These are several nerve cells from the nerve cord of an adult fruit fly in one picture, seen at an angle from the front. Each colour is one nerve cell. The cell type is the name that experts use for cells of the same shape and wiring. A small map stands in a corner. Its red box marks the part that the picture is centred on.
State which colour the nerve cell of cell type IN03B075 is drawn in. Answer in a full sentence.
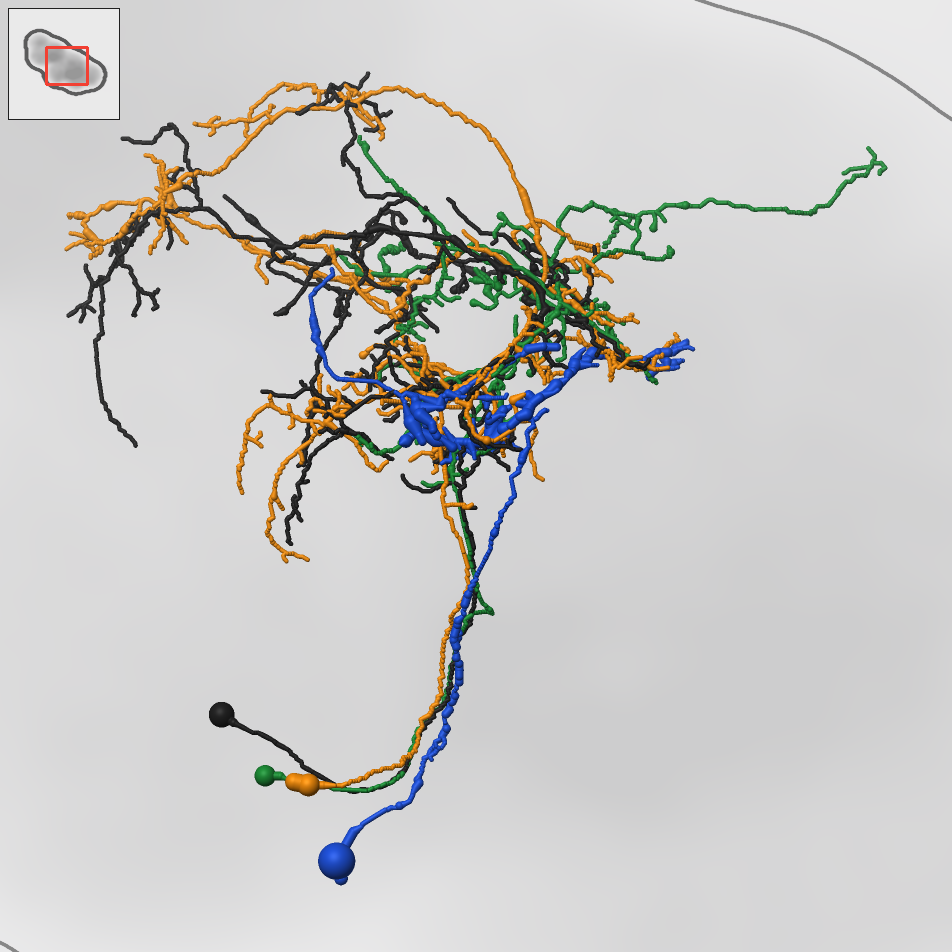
The colour is orange.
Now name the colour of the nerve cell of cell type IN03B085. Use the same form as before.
The colour is black.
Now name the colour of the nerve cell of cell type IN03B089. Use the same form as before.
The colour is green.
